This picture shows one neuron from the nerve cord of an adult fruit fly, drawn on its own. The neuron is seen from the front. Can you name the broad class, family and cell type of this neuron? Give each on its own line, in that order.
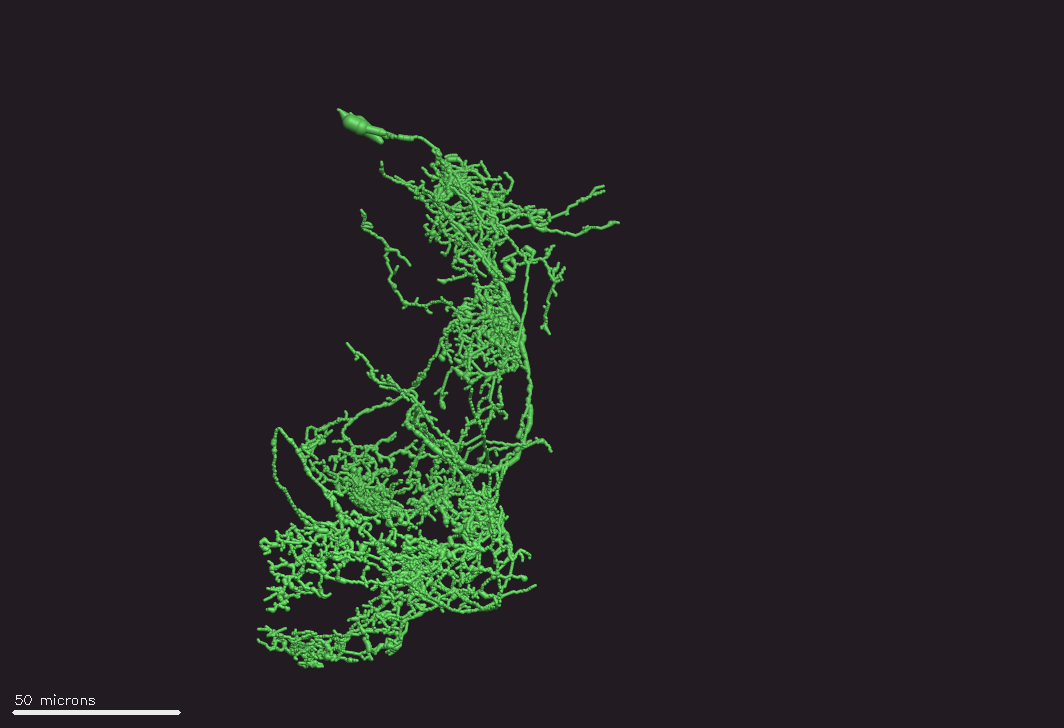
ascending neuron
hemilineage 01B
AN01B002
